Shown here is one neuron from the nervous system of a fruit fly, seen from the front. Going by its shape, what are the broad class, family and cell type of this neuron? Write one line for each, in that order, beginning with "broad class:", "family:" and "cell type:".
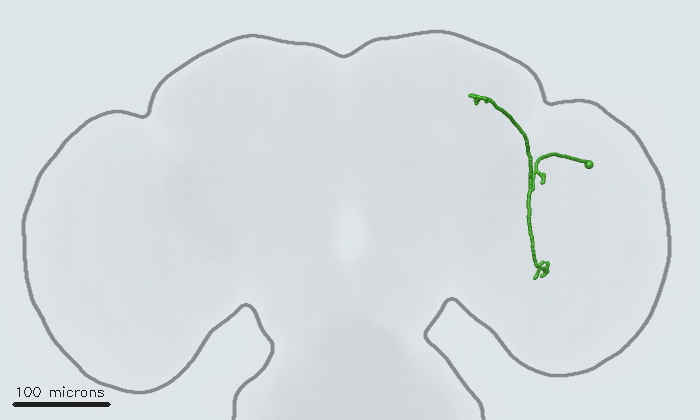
broad class: visual projection neuron
family: hemilineage VPNd2
cell type: LC10a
